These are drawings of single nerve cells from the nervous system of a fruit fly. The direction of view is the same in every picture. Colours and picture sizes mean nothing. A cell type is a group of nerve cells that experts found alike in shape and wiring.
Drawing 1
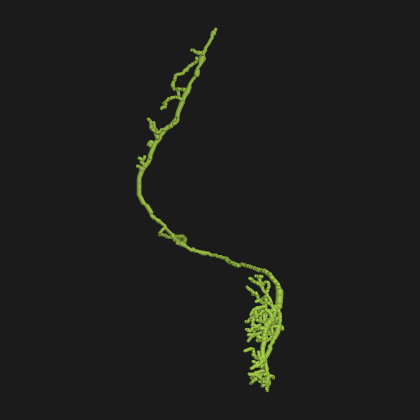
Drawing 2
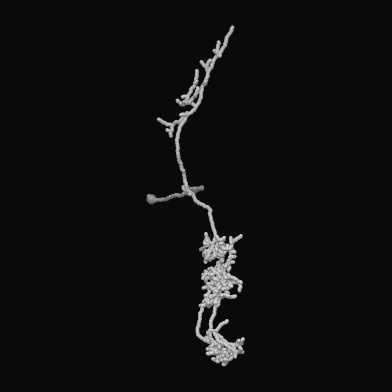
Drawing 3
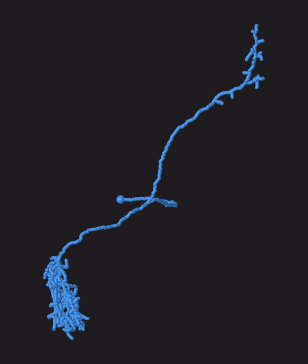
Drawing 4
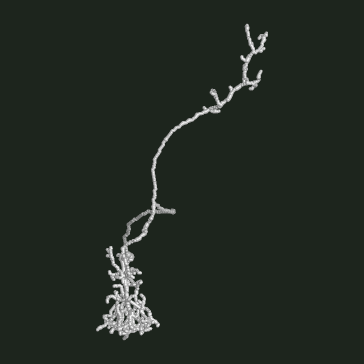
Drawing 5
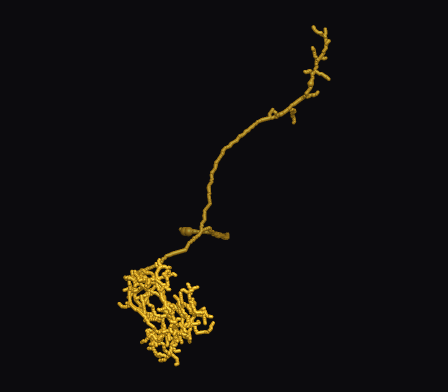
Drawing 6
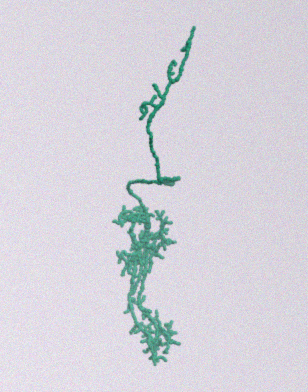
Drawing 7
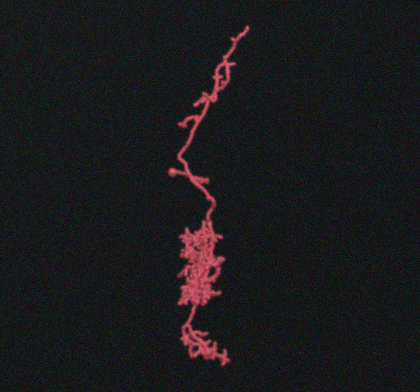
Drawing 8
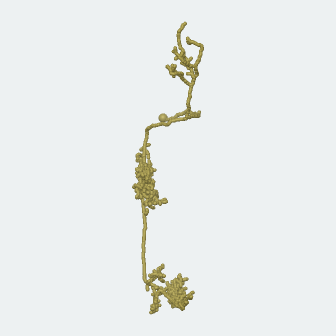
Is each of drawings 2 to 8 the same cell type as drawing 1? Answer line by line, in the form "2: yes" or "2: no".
2: yes
3: no
4: no
5: no
6: yes
7: yes
8: no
